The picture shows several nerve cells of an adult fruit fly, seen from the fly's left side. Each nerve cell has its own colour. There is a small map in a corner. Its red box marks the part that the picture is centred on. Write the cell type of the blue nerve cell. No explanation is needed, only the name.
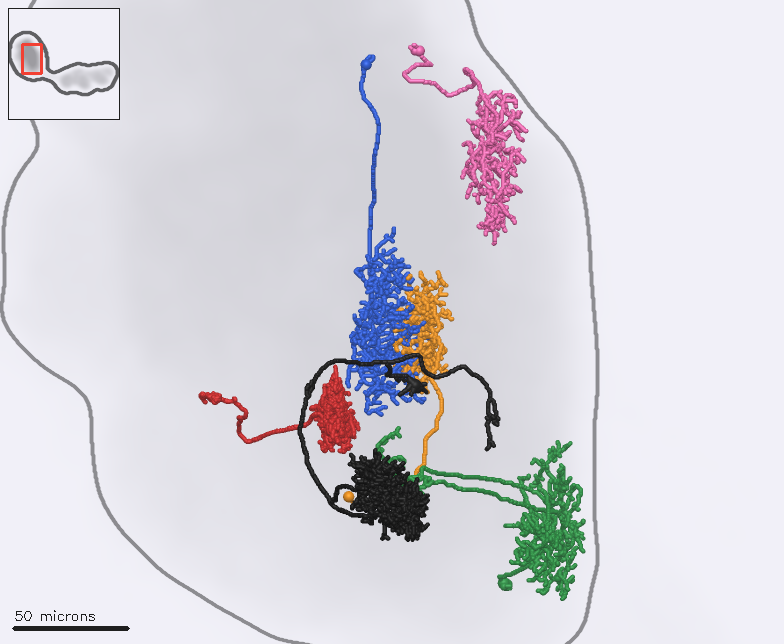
Pm2b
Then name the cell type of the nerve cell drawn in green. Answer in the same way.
TmY16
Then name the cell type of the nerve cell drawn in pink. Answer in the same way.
Pm2a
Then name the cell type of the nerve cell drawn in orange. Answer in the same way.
Pm1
